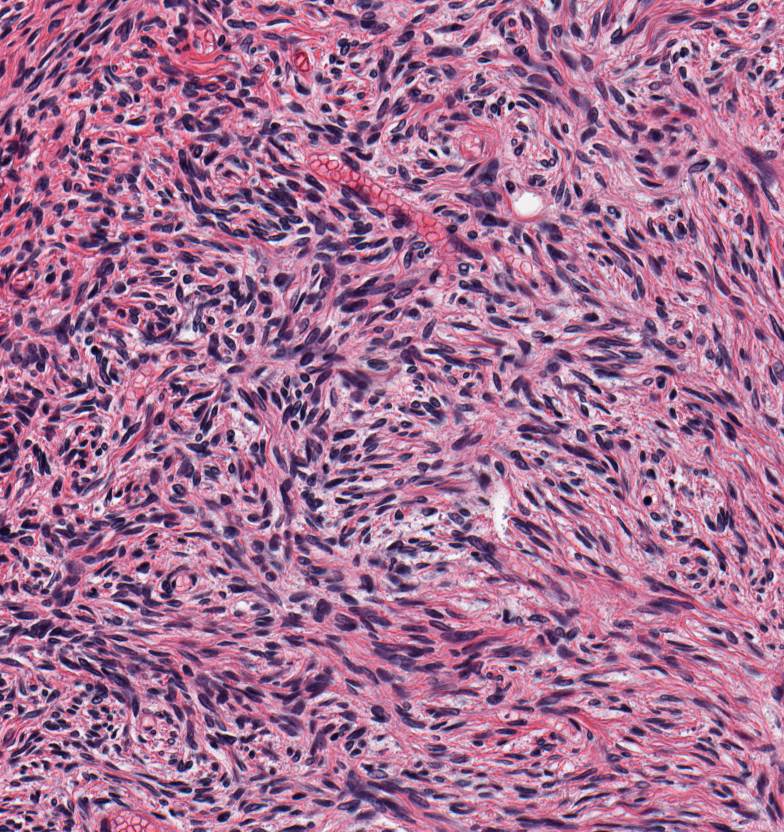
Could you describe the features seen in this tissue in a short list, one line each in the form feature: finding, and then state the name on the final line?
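Field: filled by a dense sheet of spindle cells
Arrangement: short interlacing fascicles in varied directions
Nuclei: elongated, darkly stained, many with tapered or slightly wavy ends
Cytoplasm: scant, pale pink, indistinct cell borders
Fibres: fine pink collagen between cells throughout
Tissue: ovary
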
